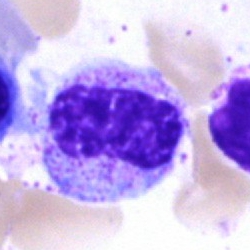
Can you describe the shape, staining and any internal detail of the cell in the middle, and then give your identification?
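The nucleus is elongated from side to side, wider than it is tall, and its dark purple chromatin is clumped, with paler streaks between the clumps. Fine purple-pink granules are scattered throughout the pale blue cytoplasm. This cell is a band neutrophil.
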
